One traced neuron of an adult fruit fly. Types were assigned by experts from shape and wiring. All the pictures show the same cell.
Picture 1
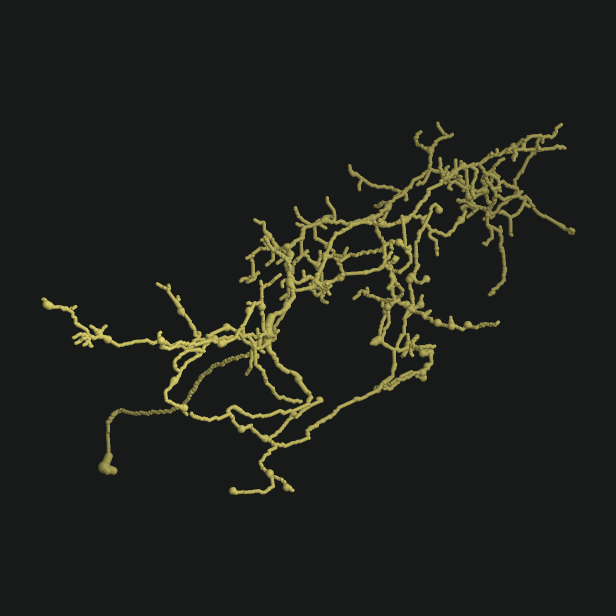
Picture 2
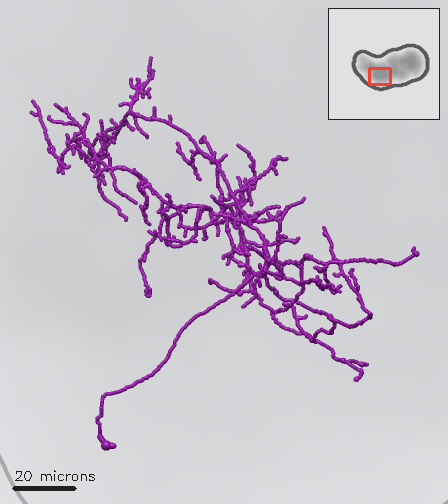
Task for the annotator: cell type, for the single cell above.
IN05B077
